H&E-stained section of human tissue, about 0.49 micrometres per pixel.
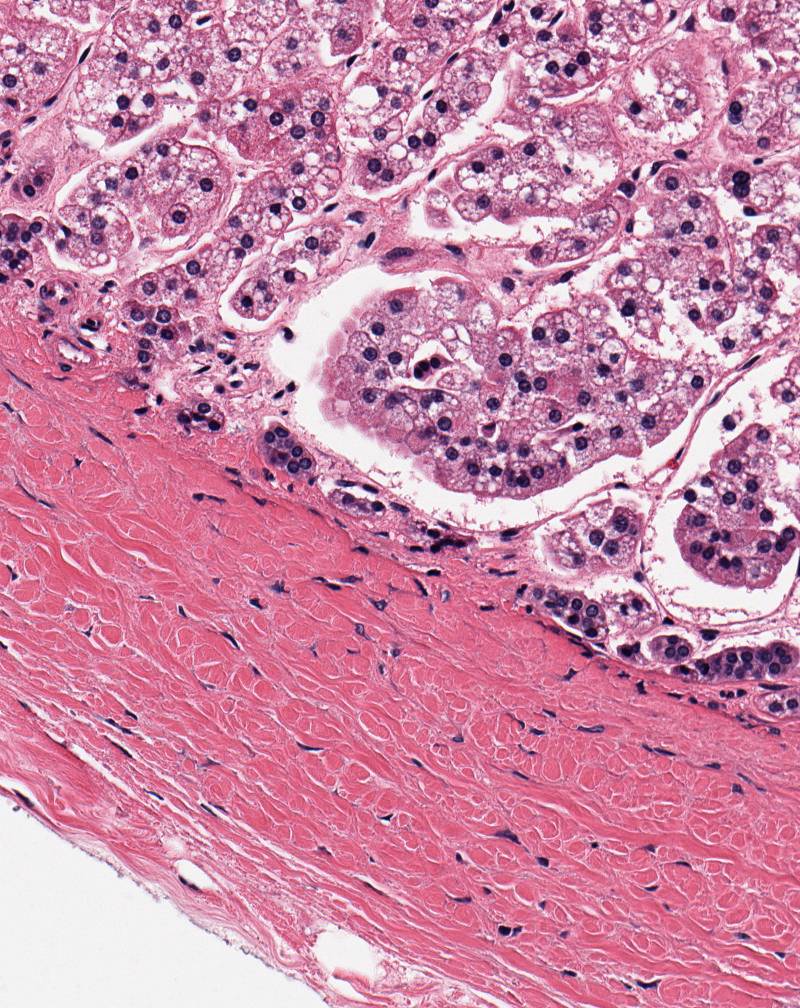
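Adrenal gland. In the upper half, cells form rounded nests divided by thin fibrous septa. Most are large and polygonal, their abundant pale pink cytoplasm full of small clear vacuoles. Bordering the fibrous band are smaller cells with dark round nuclei and scant, less vacuolated cytoplasm.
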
